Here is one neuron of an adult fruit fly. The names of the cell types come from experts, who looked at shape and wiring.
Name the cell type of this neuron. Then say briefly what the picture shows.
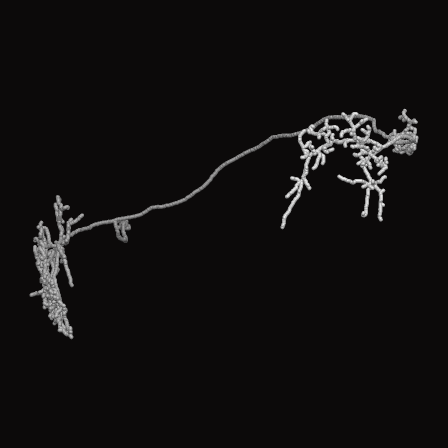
The cell type is LT55. This is a visual projection neuron. Dozens of branch ends can be seen. As drawn here it is wider than it is tall.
